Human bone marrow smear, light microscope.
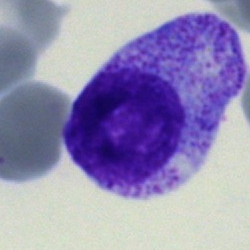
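Promyelocyte: an oval cell, narrowing toward the upper right. Chromatin is darkest at the rim of the nucleus, with a paler centre. The cytoplasm is pale lilac-blue, with many fine purple-red granules scattered through it.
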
